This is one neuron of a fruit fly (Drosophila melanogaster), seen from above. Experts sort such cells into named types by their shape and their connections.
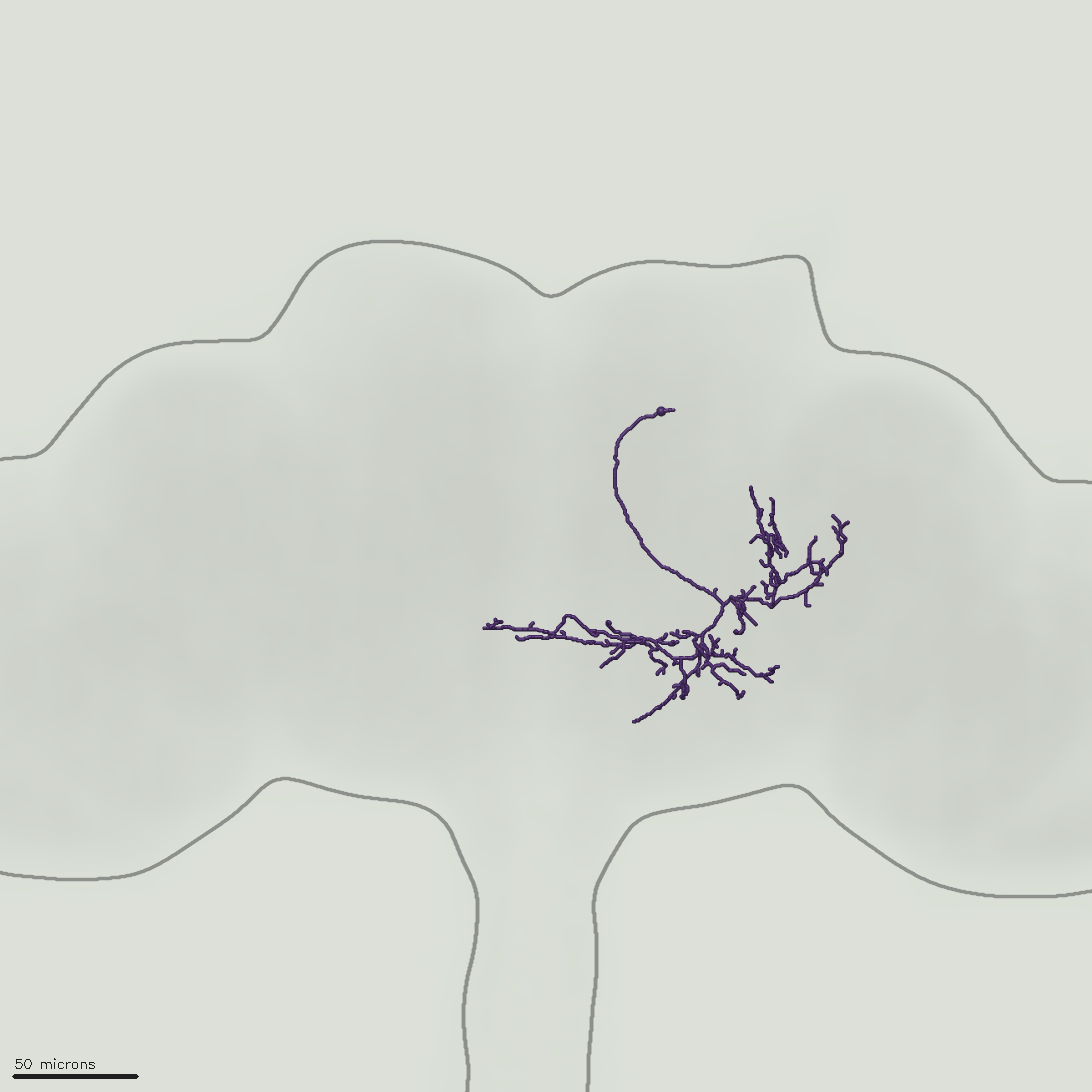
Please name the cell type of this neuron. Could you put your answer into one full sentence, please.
It is the cell type AMMC018 to which this neuron belongs.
